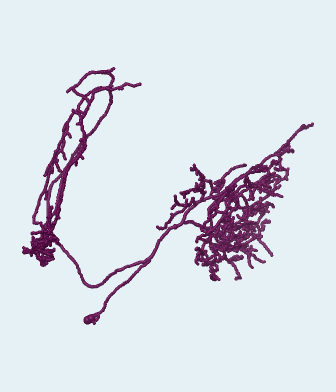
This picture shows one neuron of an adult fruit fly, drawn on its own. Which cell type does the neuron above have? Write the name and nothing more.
LoVP63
